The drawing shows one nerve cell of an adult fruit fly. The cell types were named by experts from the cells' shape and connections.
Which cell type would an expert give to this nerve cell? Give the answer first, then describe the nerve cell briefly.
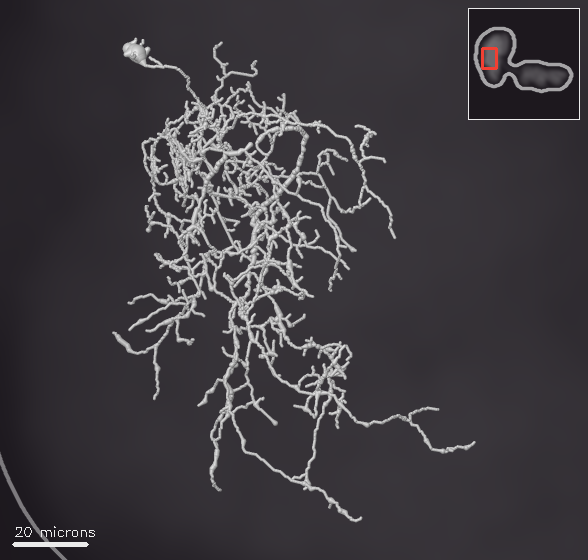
Its cell type is GNG049. Its broad class is central-brain intrinsic neuron. From top to bottom in the picture it spans about 130 microns. More than a hundred branch ends can be seen.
